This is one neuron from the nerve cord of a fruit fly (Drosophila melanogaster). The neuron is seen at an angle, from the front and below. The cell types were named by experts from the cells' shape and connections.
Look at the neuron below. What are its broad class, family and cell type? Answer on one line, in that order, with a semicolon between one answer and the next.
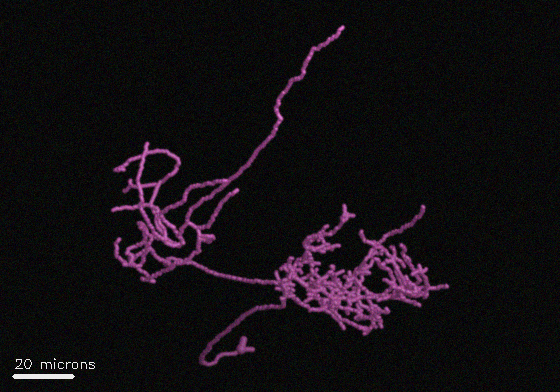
nerve-cord intrinsic neuron; hemilineage 06A; IN06A052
